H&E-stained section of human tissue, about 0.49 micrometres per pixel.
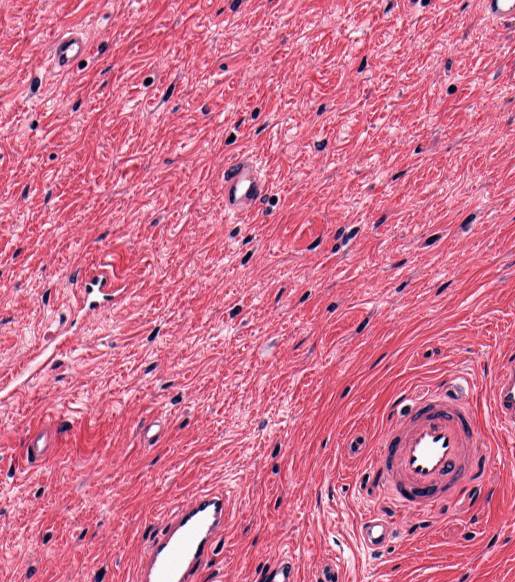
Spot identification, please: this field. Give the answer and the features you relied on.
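You are looking at dense connective tissue. Notice that the whole field is fibrous connective tissue, with no epithelium or glands, and small dark spindle to oval nuclei lie sparsely and evenly scattered through it.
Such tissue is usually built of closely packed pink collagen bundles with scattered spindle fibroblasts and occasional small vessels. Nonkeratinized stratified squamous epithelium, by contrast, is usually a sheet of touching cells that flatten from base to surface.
At the bottom edge, left of centre, is an elongated, empty, slit-like vascular lumen lined by flat cells. There are no fat cells.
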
